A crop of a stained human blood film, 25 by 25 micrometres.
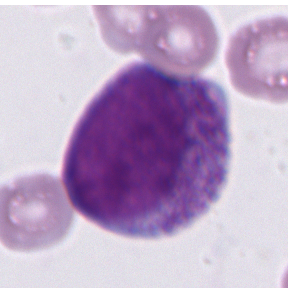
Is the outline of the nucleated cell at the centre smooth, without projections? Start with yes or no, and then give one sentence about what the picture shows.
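Yes. The cell outline is smooth and rounded-oval.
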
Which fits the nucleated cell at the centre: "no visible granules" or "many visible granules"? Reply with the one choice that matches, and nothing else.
Many visible granules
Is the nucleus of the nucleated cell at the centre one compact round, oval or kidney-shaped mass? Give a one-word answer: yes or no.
Yes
